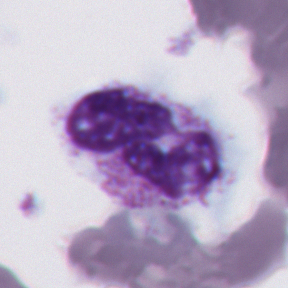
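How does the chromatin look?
Deep purple and dense, with a few small pale spots.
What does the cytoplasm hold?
Many fine violet-pink granules, most crowded below and between the two lobes, with very pale, almost colourless cytoplasm between them.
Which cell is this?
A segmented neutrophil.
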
